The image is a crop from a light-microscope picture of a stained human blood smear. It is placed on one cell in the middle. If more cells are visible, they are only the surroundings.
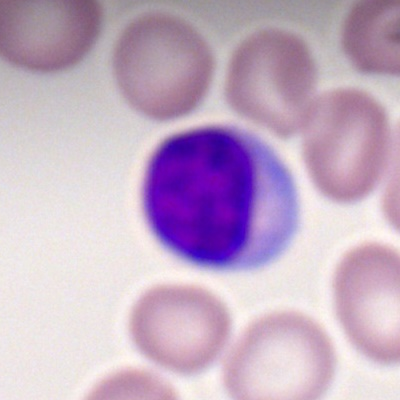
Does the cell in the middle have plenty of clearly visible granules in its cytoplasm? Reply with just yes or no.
No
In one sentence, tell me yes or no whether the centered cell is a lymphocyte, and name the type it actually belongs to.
Yes, the centred cell is categorised as a lymphocyte.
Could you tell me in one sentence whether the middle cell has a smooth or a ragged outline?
Its surface contour is regular and smooth, without any protrusions.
